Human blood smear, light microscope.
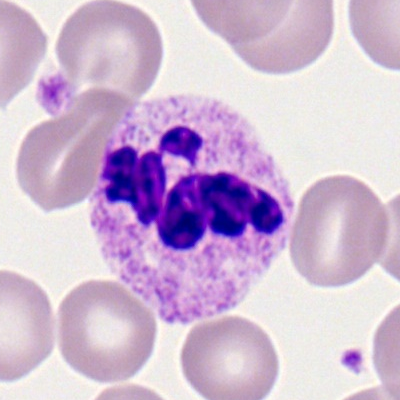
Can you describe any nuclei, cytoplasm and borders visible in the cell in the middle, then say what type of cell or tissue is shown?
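Look first at the outline: it is rounded, with a smooth edge. Now count the lobes of the nucleus, and you will find at least five, each separate from the others. Notice how those lobes line up in a roughly horizontal band across the middle of the cell. Around them, the cytoplasm is abundant and a pale pinkish-lilac. This is a segmented neutrophil.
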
